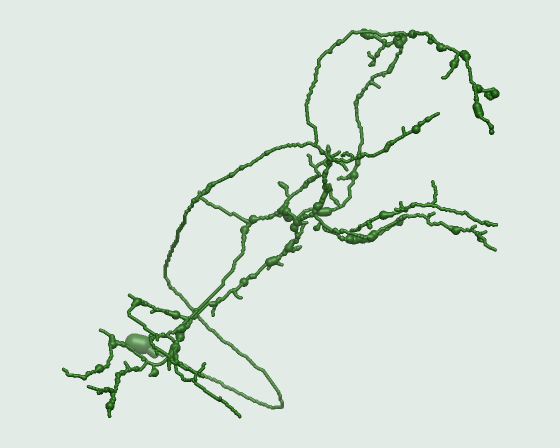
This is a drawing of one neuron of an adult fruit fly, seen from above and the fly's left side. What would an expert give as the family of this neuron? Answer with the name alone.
hemilineage 02A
